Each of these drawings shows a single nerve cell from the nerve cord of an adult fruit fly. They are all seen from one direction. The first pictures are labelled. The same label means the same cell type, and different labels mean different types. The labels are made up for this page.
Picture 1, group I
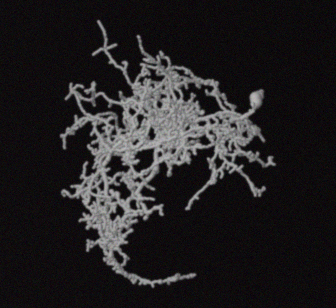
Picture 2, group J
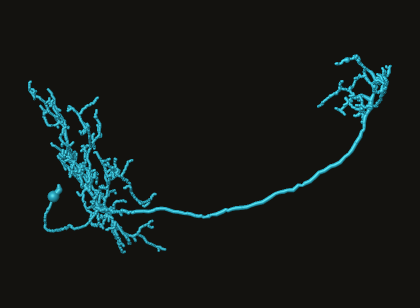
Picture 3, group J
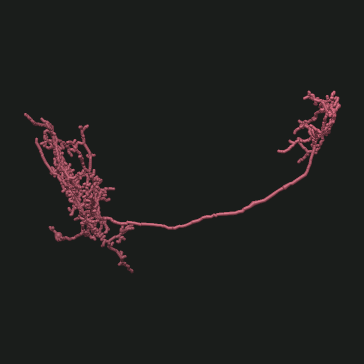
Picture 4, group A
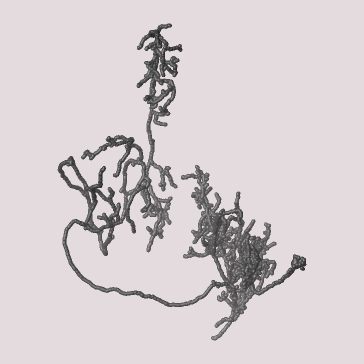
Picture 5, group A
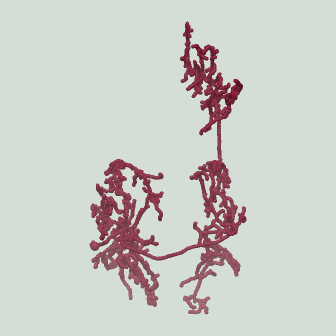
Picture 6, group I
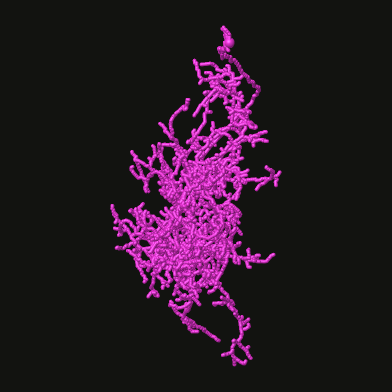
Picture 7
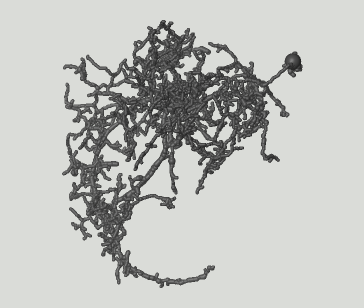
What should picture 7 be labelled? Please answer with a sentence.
It belongs to group I.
